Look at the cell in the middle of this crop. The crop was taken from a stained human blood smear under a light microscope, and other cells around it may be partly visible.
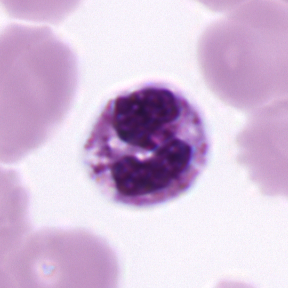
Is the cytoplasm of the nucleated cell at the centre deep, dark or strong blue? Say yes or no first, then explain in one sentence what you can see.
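No. The cytoplasm is pale pink.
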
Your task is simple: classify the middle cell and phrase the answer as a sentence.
The single cell at the center of the crop is an eosinophil.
